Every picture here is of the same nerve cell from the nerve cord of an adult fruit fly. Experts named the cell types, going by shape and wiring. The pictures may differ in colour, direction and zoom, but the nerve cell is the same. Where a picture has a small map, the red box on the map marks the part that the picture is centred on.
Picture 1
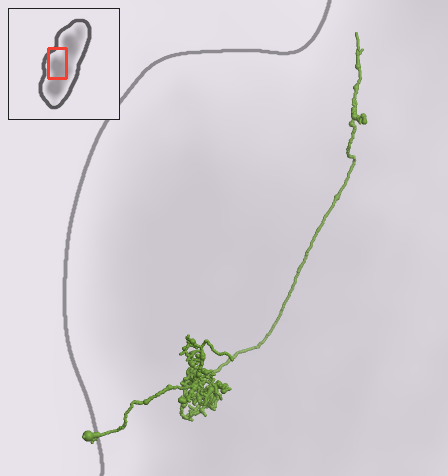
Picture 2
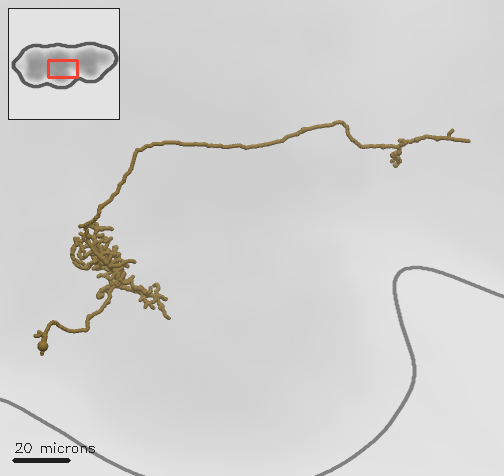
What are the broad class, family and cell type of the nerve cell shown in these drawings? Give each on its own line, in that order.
nerve-cord intrinsic neuron
hemilineage 10B
IN10B059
